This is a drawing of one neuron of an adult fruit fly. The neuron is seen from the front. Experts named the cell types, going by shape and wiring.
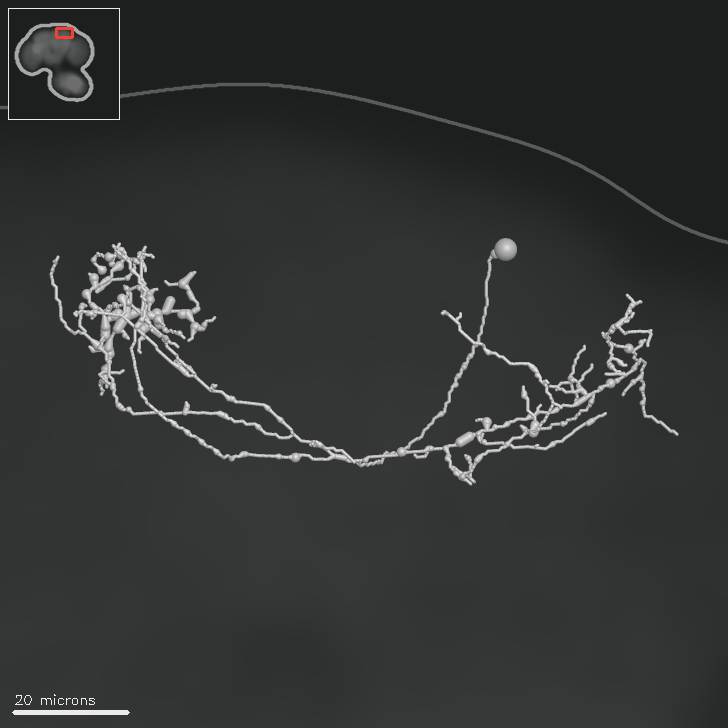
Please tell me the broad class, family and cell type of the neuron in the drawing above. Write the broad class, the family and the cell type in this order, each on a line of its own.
central-brain intrinsic neuron
hemilineage VLPd&p1_posterior
CB1200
